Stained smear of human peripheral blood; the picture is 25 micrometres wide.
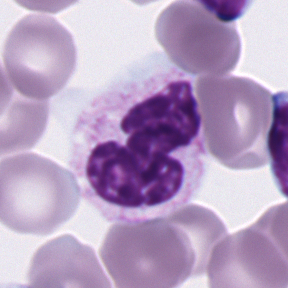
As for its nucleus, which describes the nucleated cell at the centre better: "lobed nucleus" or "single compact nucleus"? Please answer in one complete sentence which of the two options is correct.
It is a lobed nucleus that this cell contains.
